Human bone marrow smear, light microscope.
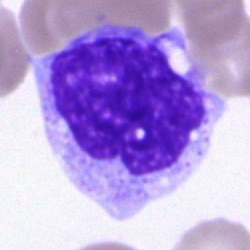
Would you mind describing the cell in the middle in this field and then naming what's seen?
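Irregular and angular rather than round, the outline lacks a smooth curve. Dark purple chromatin contains scattered paler patches. The nucleus is positioned toward the top, with most of the cytoplasm below it. It is a monocyte.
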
